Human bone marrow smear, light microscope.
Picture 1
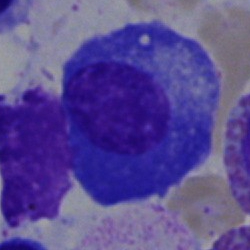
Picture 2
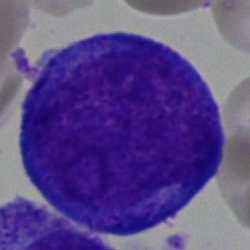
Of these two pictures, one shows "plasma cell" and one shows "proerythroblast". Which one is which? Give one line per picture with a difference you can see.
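Picture 1 is a plasma cell. The cytoplasm is abundant, forming a broad area that is widest on the right side of the nucleus.
Picture 2 is a proerythroblast. The cytoplasm is at most a very thin rim around the nucleus.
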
